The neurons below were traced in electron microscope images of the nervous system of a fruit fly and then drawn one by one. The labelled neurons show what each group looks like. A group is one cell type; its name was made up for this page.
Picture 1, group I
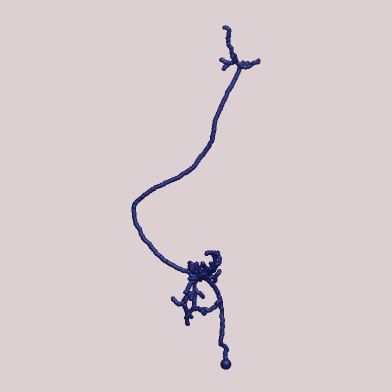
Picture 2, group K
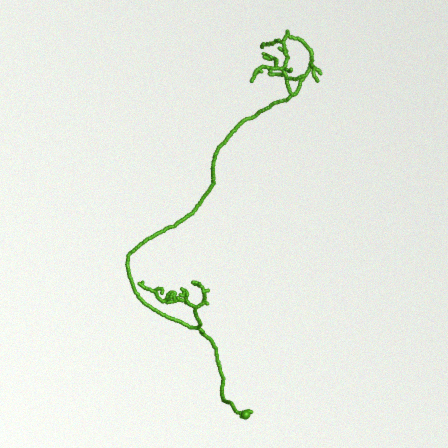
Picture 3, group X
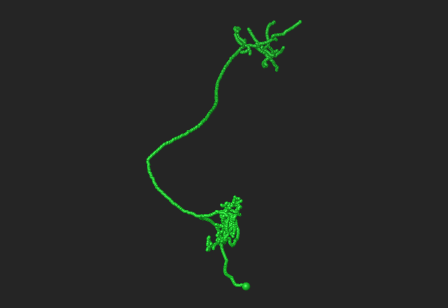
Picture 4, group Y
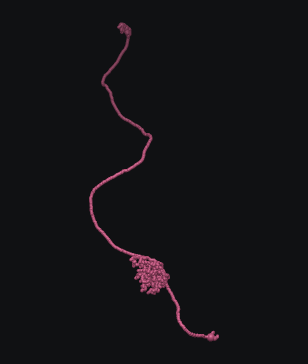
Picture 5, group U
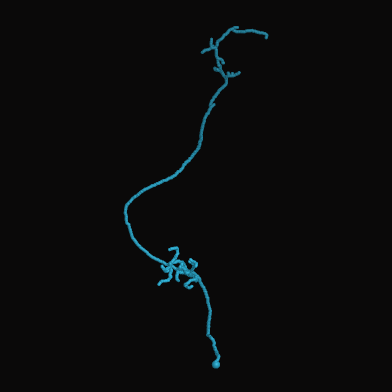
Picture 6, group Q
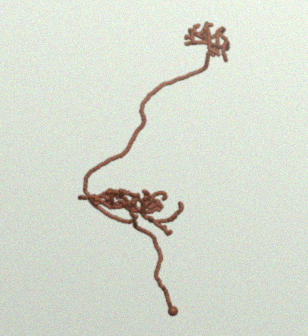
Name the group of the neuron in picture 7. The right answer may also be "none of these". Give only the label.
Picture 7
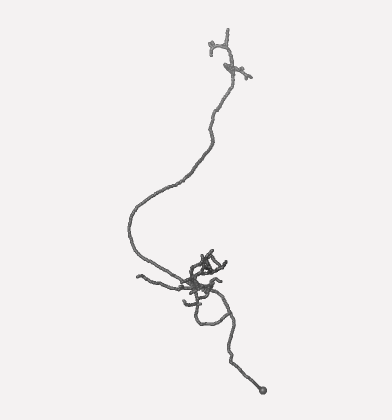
group U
